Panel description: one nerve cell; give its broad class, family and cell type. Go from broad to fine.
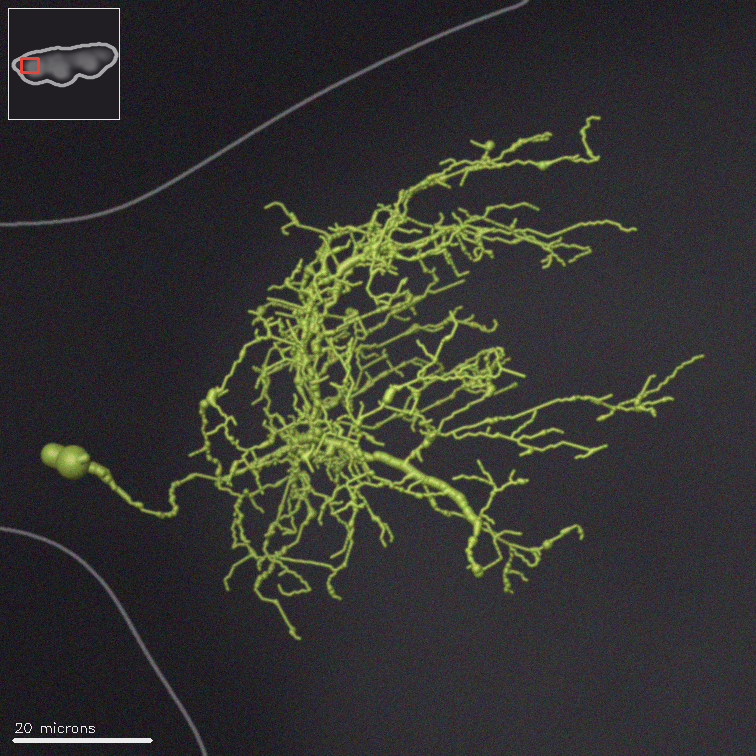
motor neuron of the nerve cord; hemilineage 15B; Ta levator MN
